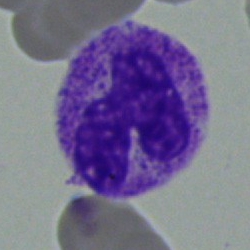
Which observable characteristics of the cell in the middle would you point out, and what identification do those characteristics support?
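See how the nucleus is one thick, curved band with a deep indentation, but not split into separate lobes? The chromatin's dark purple and coarsely clumped. Fine purple granules are scattered all through the cytoplasm, and there's a small pointed tag sticking out at the lower left edge. It's a band neutrophil.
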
